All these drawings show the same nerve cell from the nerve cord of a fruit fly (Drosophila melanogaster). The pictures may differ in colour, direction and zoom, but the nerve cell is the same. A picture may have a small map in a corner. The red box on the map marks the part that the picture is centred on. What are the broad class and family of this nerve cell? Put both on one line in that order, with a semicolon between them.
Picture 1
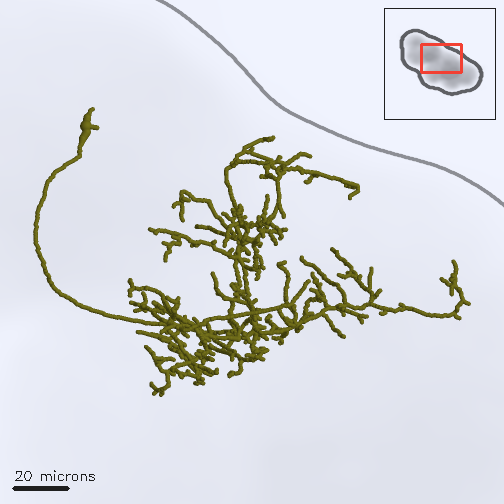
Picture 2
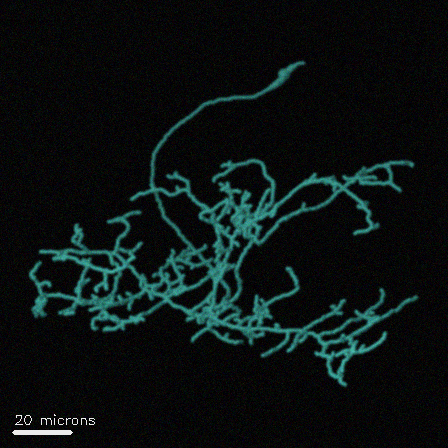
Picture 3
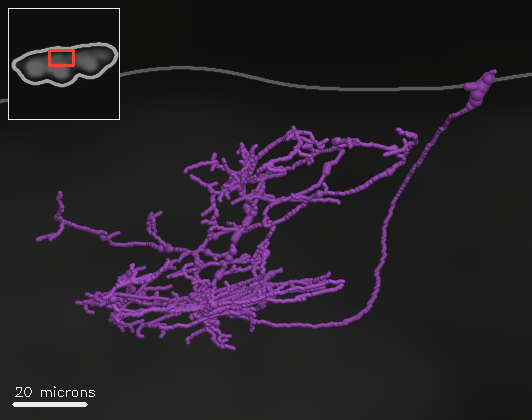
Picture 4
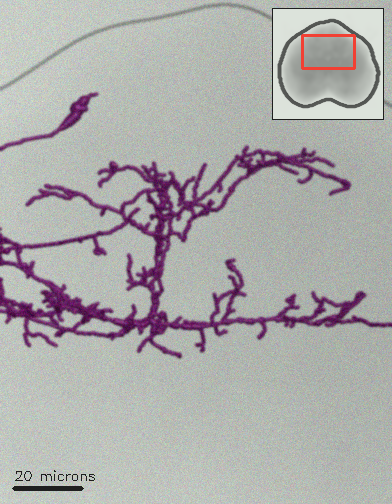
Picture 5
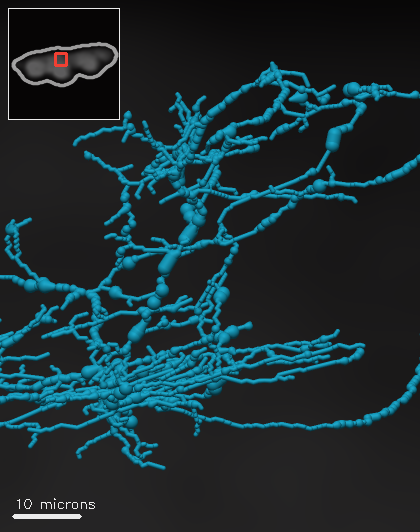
nerve-cord intrinsic neuron; hemilineage 11A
